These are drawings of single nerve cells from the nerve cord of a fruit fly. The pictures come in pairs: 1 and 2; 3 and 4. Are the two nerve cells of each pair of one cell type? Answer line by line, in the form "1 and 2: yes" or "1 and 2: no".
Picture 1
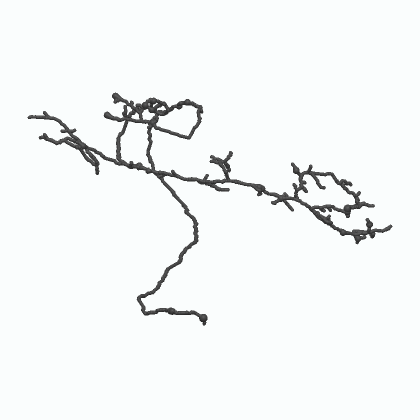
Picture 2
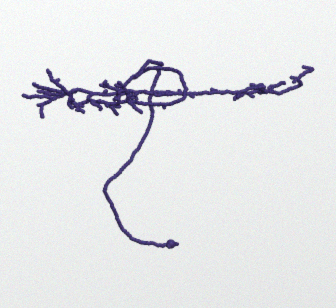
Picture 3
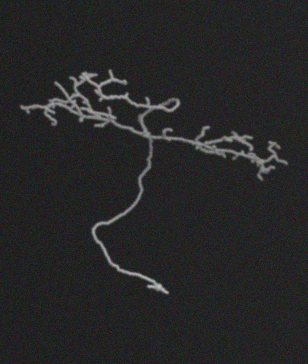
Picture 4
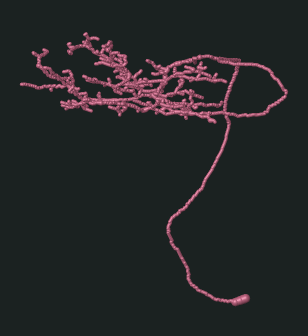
1 and 2: yes
3 and 4: no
